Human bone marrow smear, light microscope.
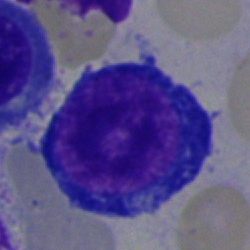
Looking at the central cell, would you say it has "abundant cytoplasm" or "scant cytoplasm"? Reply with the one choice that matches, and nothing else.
Scant cytoplasm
